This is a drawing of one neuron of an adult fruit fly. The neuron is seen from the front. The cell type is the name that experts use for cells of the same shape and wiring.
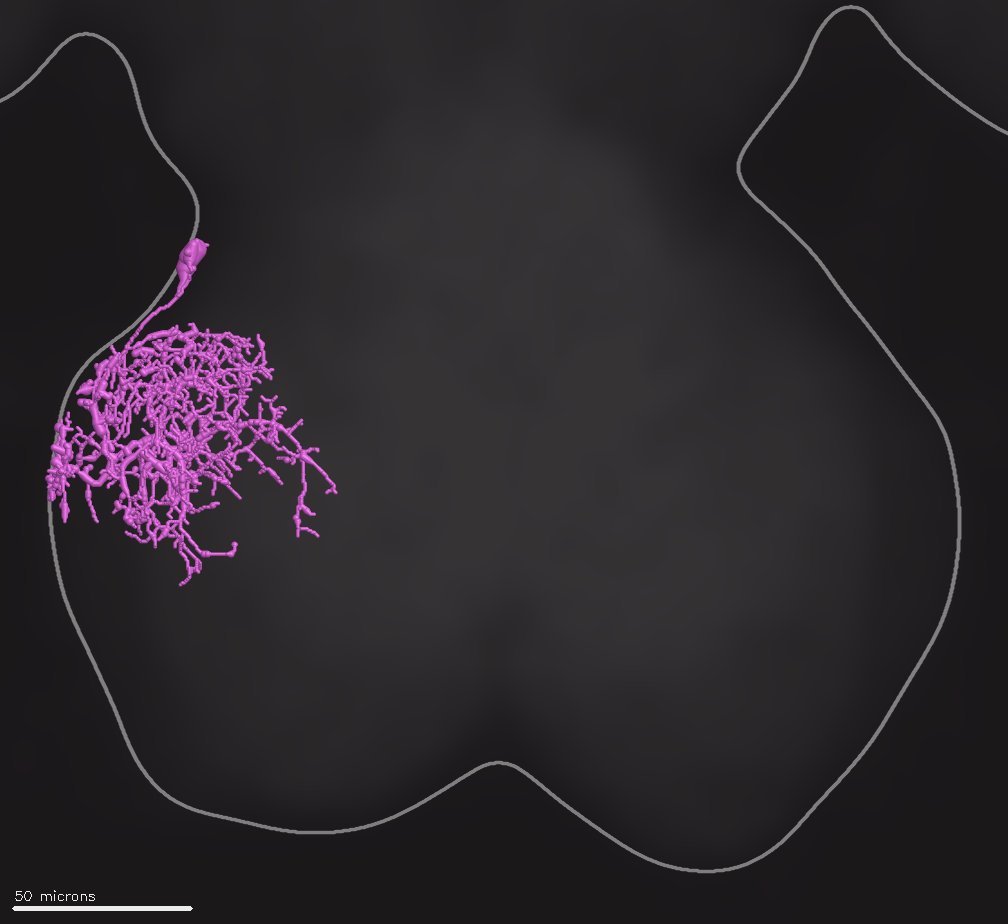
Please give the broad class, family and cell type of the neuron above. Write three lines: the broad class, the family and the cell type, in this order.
nerve-cord intrinsic neuron
hemilineage 19A
IN19A016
